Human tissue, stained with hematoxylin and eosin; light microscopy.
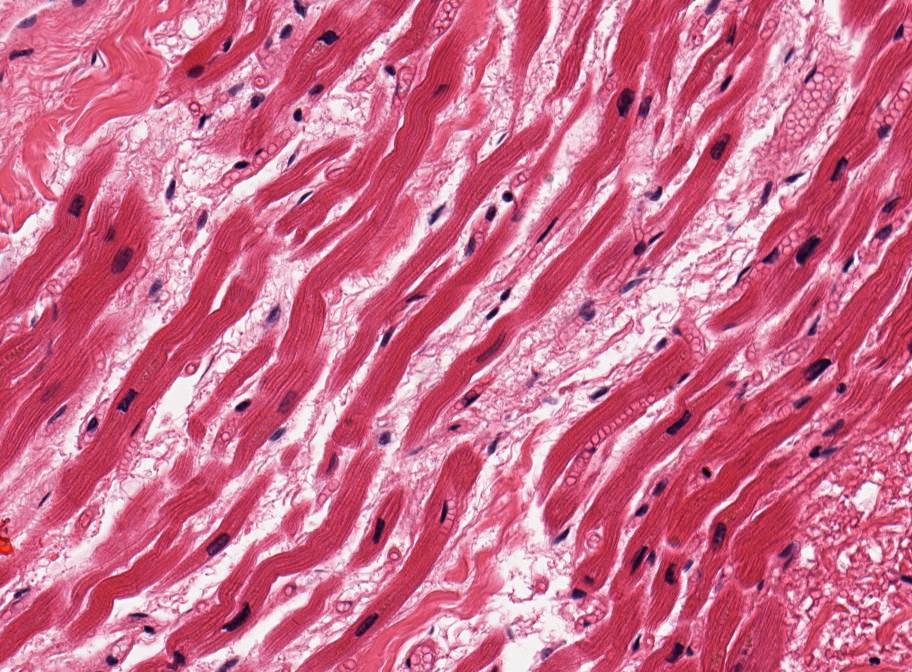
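Atrial appendage of the heart. The muscle fibres have a wavy rather than straight outline along their length, with oval nuclei lying centrally. Scattered small dark spindle-shaped and oval nuclei sit in the loose stroma between fibres. In the upper left corner, a band of denser, wavy, pink fibrous tissue contains no muscle nuclei.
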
